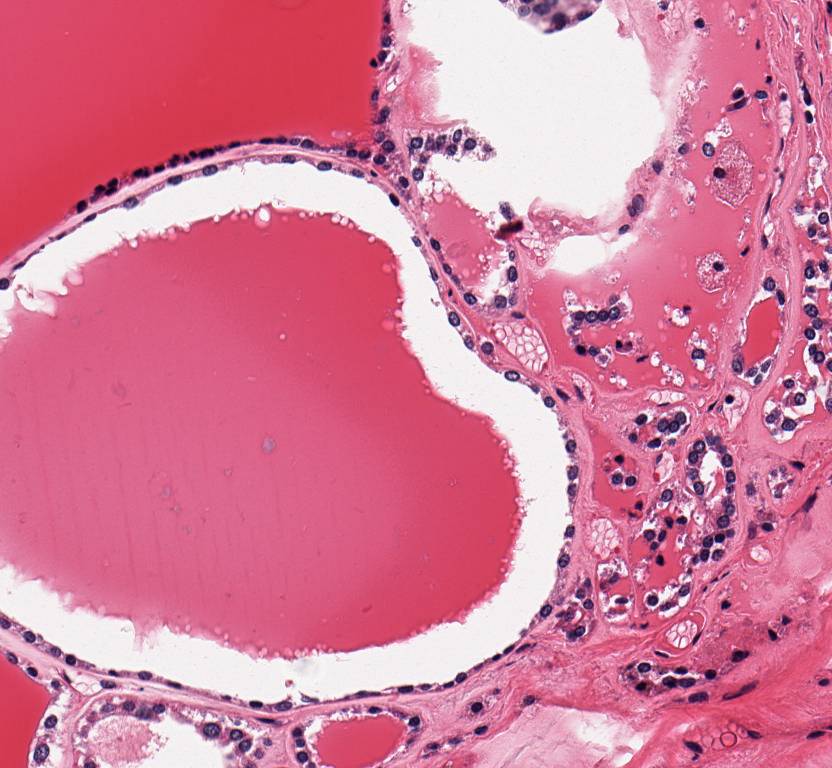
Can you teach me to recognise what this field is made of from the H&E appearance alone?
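Thyroid follicle: large, rounded, filling most of the left half, with homogeneous pink content. Lining a single layer of flattened cells with small dark nuclei; a clear white gap separates content from lining along most of the edge.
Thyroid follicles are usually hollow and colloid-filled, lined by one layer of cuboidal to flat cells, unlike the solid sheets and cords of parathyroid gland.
Right third: many small nests and tiny tubules of cells with round dark nuclei.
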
